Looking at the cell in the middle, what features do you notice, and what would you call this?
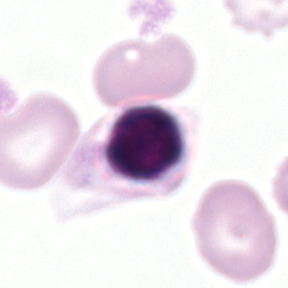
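The chromatin here is dense, stained a very dark purple, and the nucleus sits off-centre towards the upper right. Hmm, the outline isn't round; it's irregular and angular. No vacuoles that I can see in the cytoplasm. This is a normoblast.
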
